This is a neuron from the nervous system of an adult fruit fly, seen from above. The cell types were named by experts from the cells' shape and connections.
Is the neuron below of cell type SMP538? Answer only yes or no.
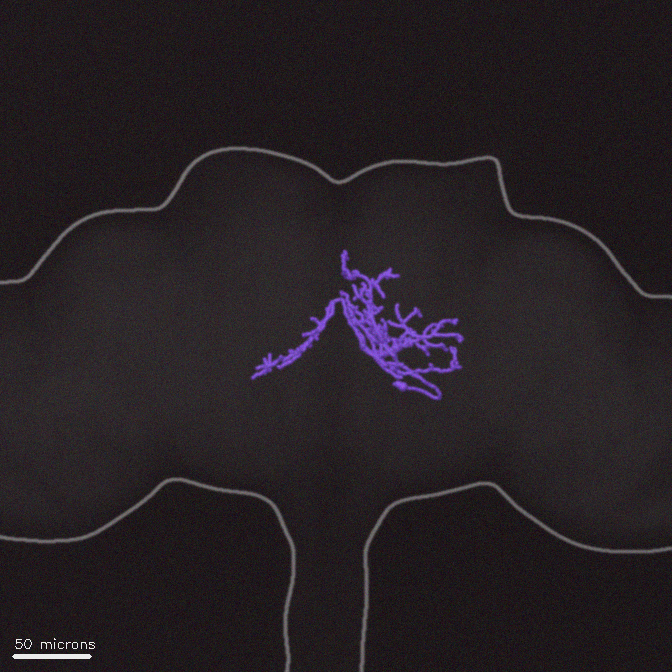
yes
